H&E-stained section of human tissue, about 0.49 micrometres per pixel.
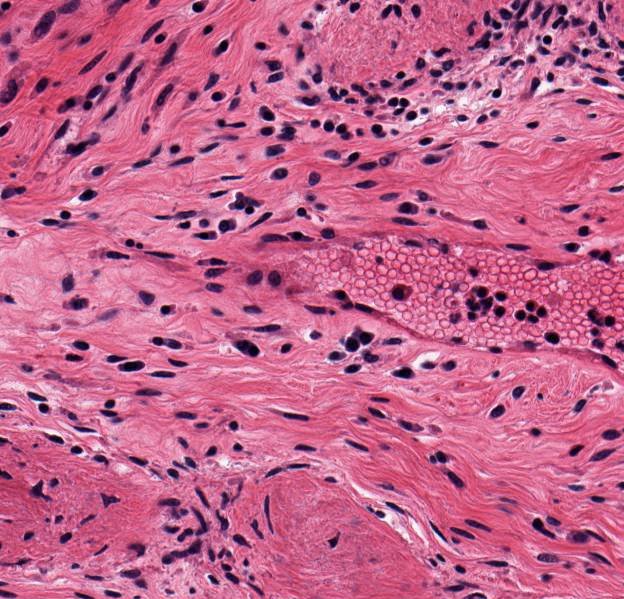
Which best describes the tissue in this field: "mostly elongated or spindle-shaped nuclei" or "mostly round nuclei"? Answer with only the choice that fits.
Mostly elongated or spindle-shaped nuclei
